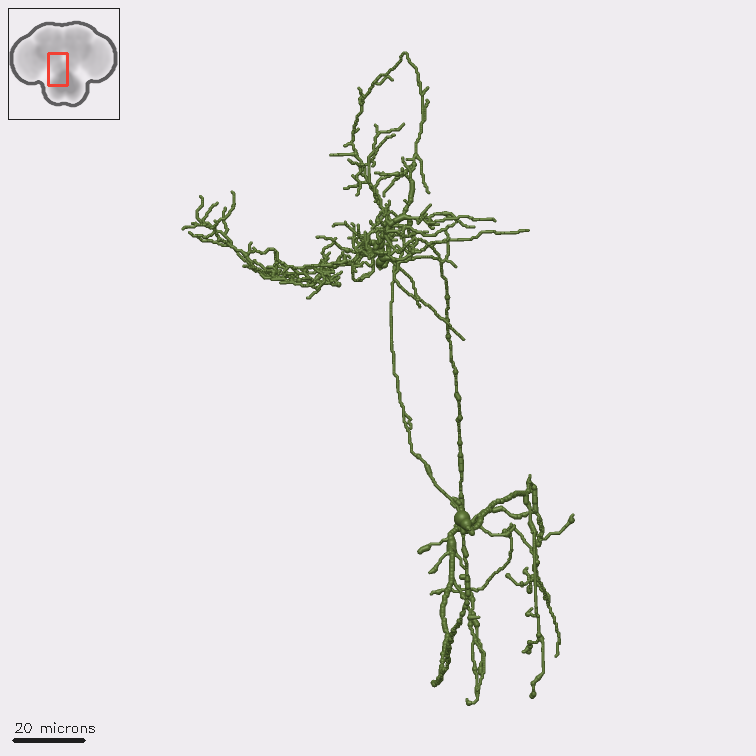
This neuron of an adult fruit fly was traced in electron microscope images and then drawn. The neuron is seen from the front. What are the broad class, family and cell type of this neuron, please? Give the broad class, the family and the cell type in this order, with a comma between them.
descending neuron, hemilineage LB12, DNge175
